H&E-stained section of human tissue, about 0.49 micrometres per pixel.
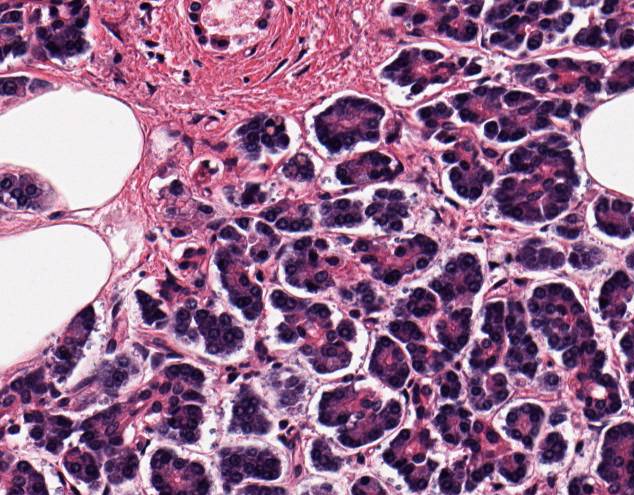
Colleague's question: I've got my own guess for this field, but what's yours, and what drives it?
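Exocrine pancreas fills most of the field with closely packed small rounded acini.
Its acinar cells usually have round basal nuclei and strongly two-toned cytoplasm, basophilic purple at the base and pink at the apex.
Here the nuclei lie toward each acinus's outer edge, and deep purple cytoplasm turns pinker toward the centres. A pink fibrous band lies at the top centre.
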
